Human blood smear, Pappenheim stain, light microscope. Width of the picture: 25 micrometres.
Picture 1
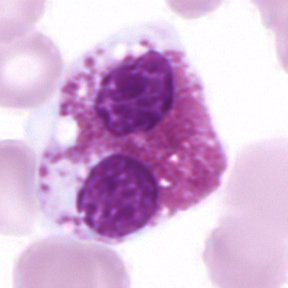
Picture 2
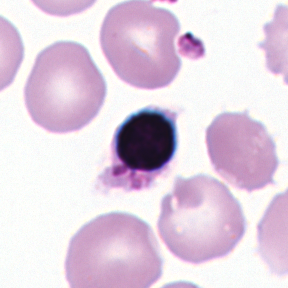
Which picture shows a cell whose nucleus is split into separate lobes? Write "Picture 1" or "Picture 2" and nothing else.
Picture 1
